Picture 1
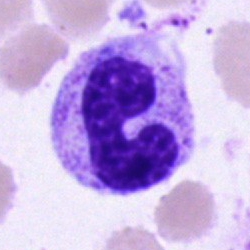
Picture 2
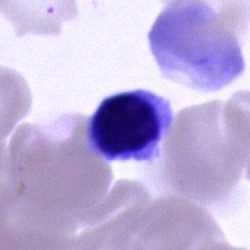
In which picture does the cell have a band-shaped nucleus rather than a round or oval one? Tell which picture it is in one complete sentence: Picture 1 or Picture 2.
The nucleus is drawn out into a curved band, without separate lobes, in picture 1.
